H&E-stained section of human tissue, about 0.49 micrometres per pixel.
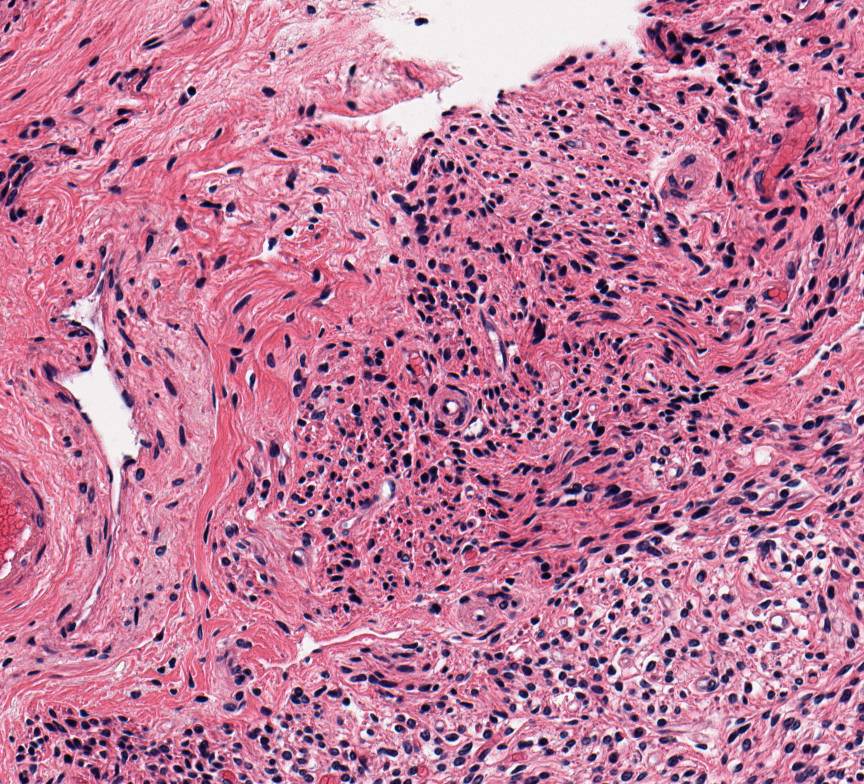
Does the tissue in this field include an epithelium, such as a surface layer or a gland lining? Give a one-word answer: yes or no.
No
